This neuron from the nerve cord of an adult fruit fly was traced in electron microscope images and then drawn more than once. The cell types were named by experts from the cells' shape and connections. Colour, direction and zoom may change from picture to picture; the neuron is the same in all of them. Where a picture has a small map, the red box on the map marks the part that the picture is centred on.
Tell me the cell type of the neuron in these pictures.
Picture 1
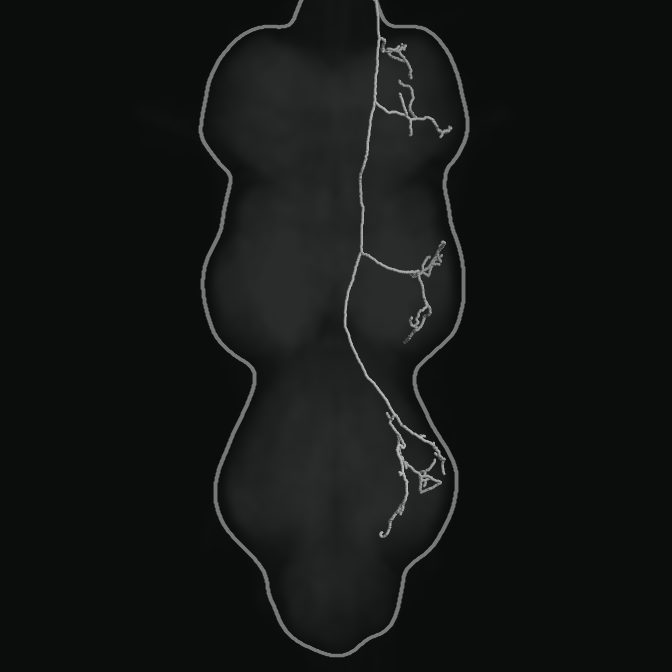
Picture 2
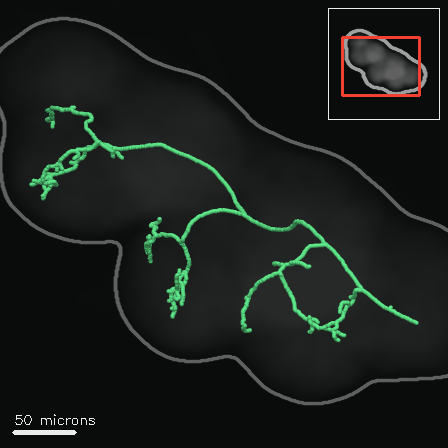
DNg69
